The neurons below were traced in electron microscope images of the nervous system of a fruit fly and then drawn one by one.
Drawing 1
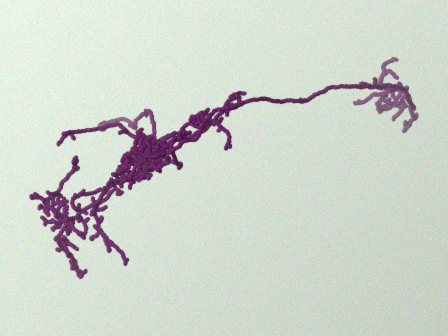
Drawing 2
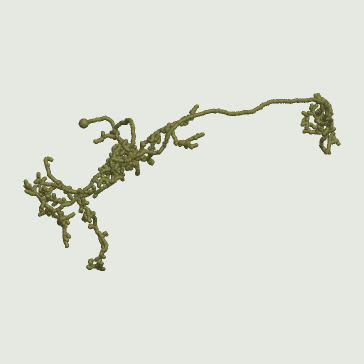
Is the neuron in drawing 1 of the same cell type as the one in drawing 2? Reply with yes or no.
no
